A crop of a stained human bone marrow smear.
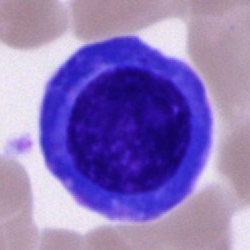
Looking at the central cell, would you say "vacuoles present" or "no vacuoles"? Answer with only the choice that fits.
No vacuoles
